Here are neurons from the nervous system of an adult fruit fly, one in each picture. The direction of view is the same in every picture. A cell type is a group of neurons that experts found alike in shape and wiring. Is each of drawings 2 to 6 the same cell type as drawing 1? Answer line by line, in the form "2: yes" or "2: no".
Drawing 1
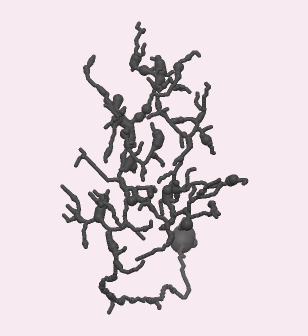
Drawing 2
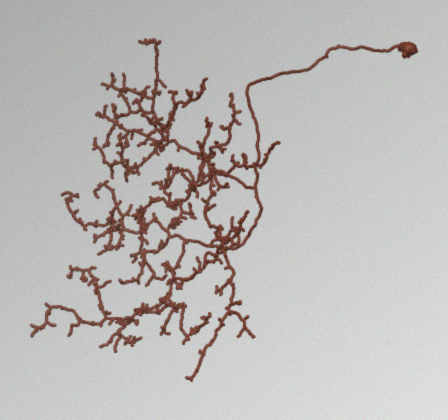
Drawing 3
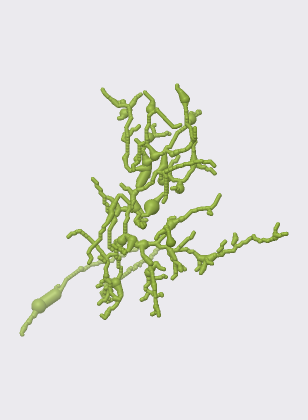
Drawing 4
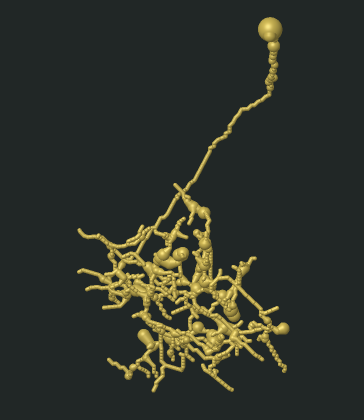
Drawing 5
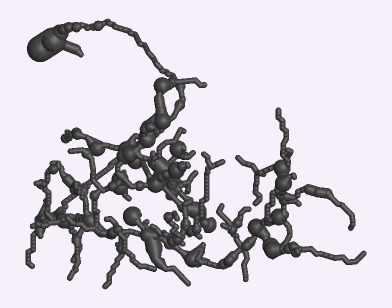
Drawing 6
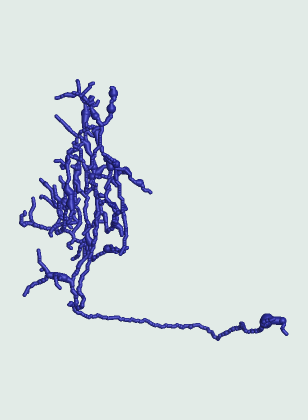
2: no
3: yes
4: yes
5: yes
6: yes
